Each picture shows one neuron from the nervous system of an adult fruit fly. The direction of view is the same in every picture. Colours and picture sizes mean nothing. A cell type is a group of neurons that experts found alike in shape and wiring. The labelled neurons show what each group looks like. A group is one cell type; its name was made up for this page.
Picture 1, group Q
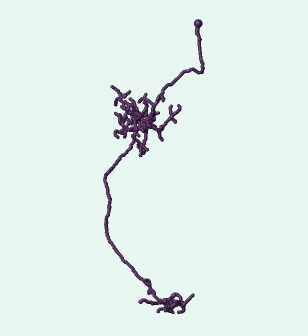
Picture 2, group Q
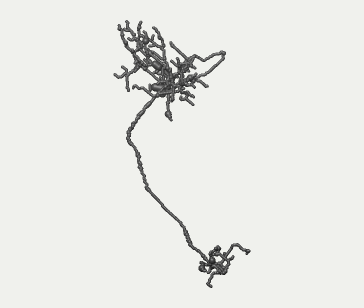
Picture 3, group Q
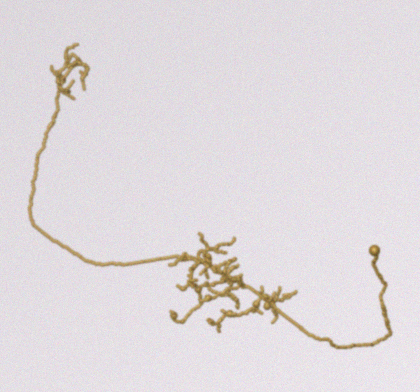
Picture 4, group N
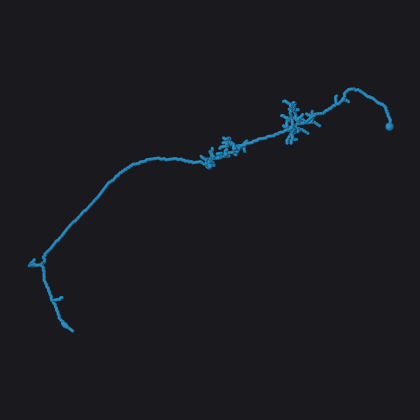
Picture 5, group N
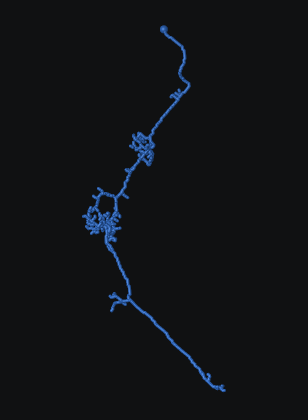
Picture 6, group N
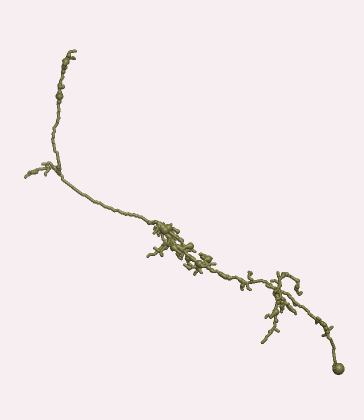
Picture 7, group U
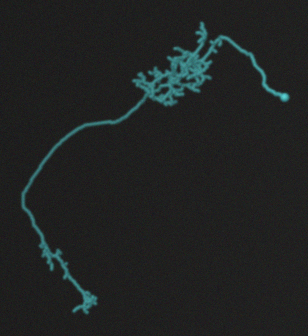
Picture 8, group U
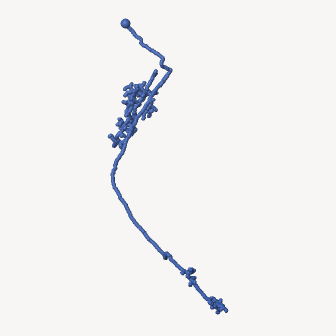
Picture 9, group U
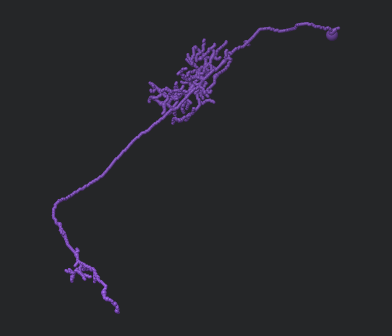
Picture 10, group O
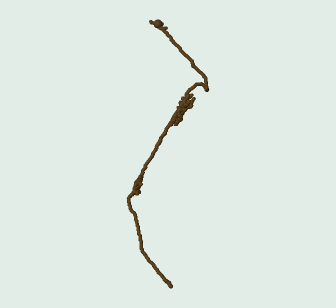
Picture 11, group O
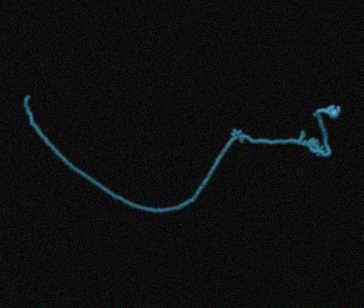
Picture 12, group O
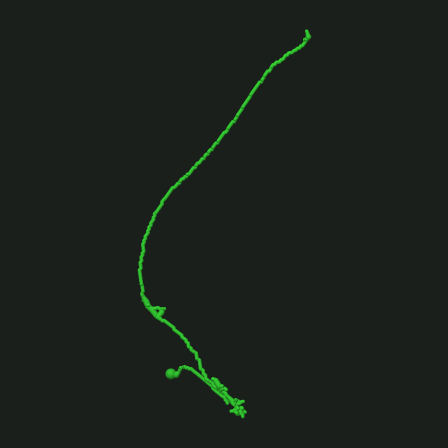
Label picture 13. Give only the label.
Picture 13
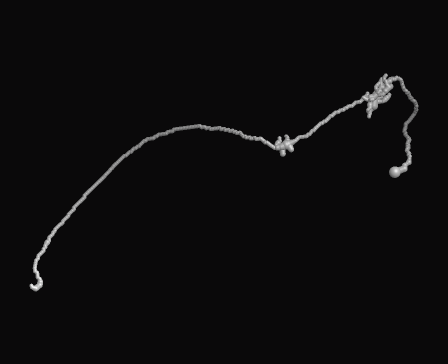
group O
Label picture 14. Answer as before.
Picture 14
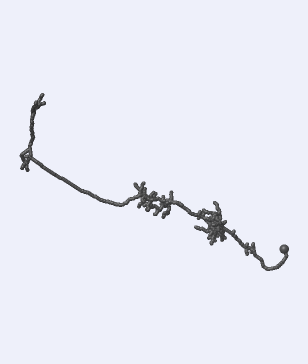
group N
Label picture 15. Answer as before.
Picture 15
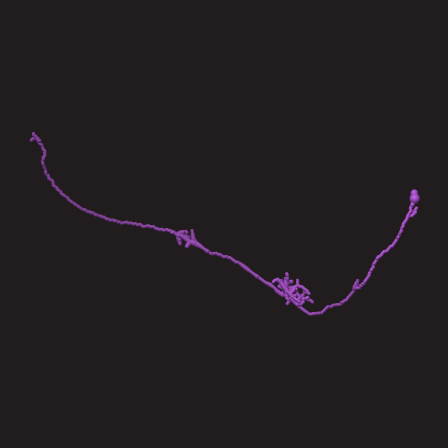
group O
